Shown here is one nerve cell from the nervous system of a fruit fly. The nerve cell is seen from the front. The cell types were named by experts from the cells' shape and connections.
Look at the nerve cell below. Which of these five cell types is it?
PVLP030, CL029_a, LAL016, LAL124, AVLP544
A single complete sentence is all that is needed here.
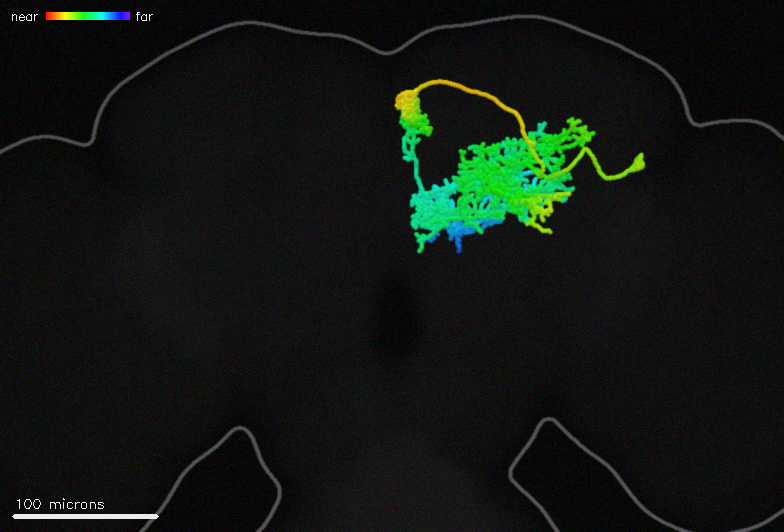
The cell type CL029_a is the type of this neuron.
